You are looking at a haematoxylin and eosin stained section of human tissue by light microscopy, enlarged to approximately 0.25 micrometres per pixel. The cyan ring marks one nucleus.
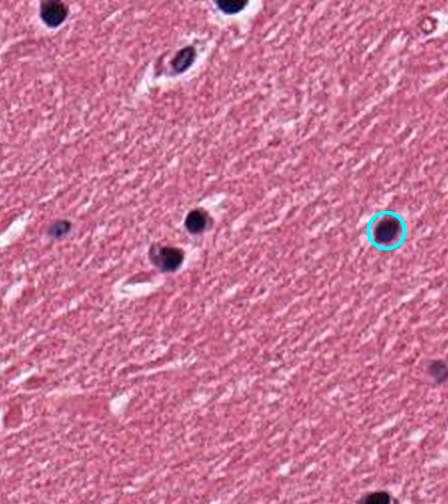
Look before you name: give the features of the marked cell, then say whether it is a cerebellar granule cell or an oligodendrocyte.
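The nucleus is small and round, and its size is similar to the other dark nuclei scattered in the field. The nucleus is stained deeply and evenly dark purple, with no inner detail visible. No distinct rim of cytoplasm can be seen; only a narrow pale clearing surrounds the nucleus. The cell lies on its own within pink, finely fibrillar tissue whose fibres run diagonally across the field. The marked cell is an oligodendrocyte.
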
